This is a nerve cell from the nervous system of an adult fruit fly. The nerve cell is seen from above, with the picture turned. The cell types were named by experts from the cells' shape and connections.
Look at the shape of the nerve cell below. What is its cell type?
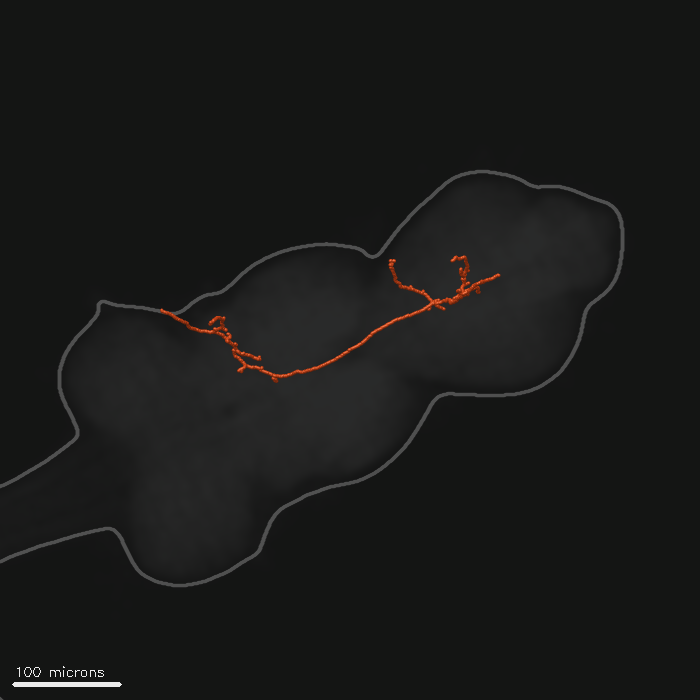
SNxx25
